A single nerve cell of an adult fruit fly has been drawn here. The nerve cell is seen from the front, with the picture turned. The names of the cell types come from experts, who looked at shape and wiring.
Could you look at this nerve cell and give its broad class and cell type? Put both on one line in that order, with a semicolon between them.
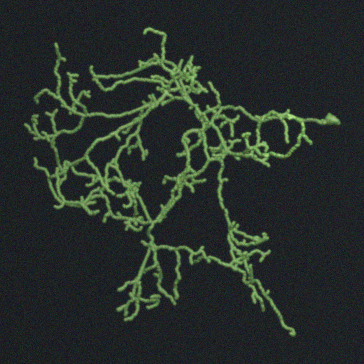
central-brain intrinsic neuron; IB050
